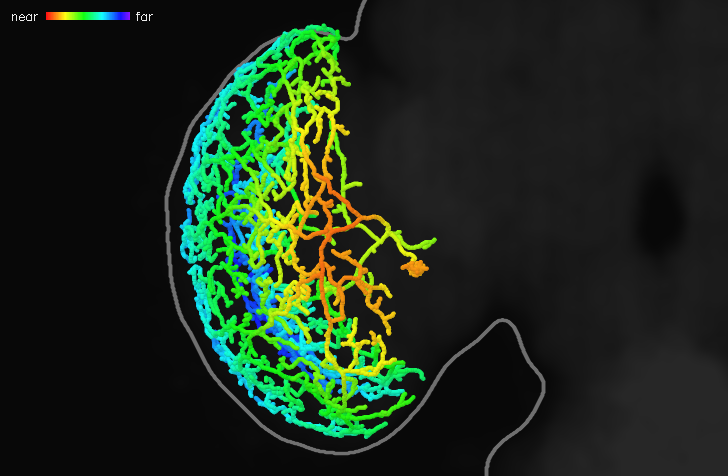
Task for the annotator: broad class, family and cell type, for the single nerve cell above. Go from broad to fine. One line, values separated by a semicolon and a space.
optic-lobe intrinsic neuron; Mi; Mi19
